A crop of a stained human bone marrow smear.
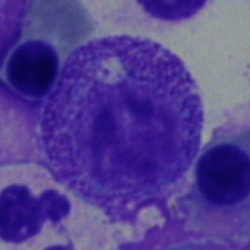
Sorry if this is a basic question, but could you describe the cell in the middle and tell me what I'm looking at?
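A single unlobed nucleus lies near the centre of the cell. Coarse purple granules pack the cytoplasm densely. Above the nucleus, the cytoplasm shows a pale clear area. This is a myelocyte.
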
